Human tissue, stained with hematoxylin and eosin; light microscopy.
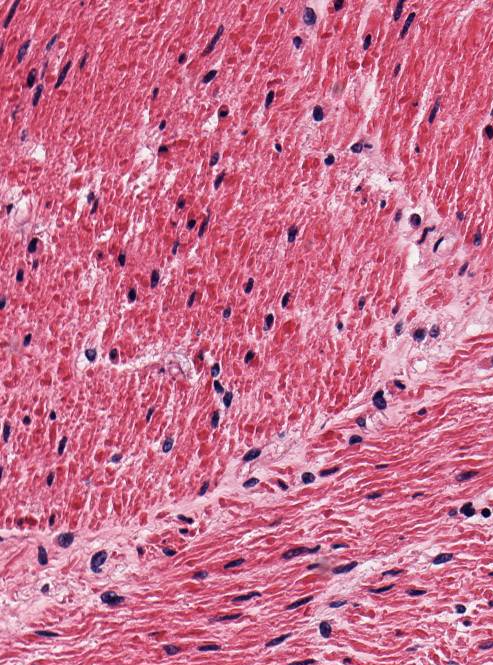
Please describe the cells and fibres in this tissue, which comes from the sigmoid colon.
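Two layers, with a band between: paler pink loose connective tissue, a few scattered nuclei. Upper layer: small pale clefts separating groups of muscle cells. No epithelium, glands or fat cells in the field.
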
